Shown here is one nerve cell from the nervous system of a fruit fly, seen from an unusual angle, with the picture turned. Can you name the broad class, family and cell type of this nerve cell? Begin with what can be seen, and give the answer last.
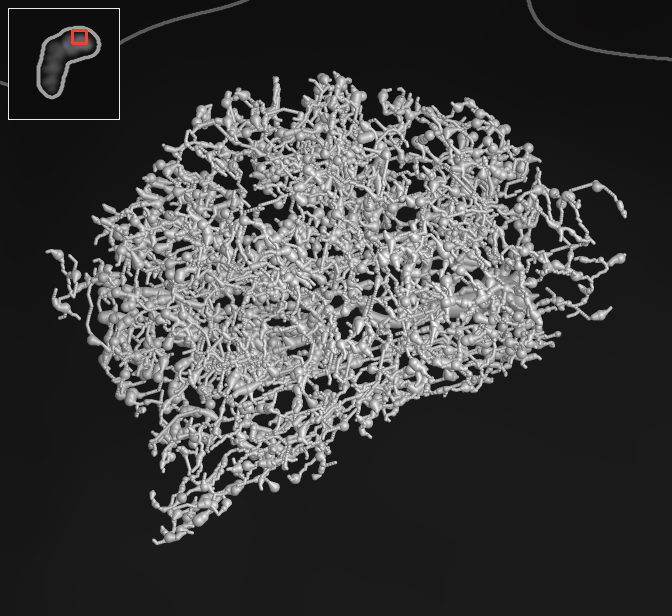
More than a hundred branch ends can be seen. In this view it is about as wide as it is tall. Its broad class is central-brain intrinsic neuron. The family is hemilineage ALl1_dorsal. It is of cell type lLN2X04.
